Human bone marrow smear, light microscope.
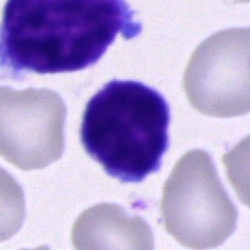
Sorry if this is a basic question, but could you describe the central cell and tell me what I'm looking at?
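In shape the cell is roughly round, with a slightly uneven edge. Nearly the whole cell is occupied by the nucleus. Its chromatin is dense and stains deep violet. Granules are not visible in the cell. The cell in question is a lymphocyte.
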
